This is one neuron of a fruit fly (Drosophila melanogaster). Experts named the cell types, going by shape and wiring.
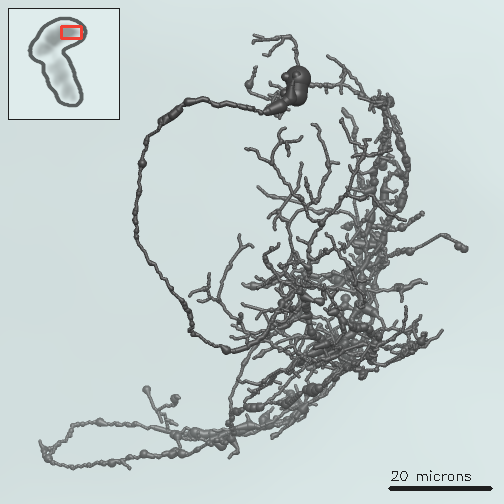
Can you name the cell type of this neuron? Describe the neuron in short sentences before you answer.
It is in the brain and does not reach the nerve cord. Its cell body lies at the top of the picture. From top to bottom in the picture it spans about 85 microns. It is a central-brain intrinsic neuron. Its cell type is LHAV3a1_c.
